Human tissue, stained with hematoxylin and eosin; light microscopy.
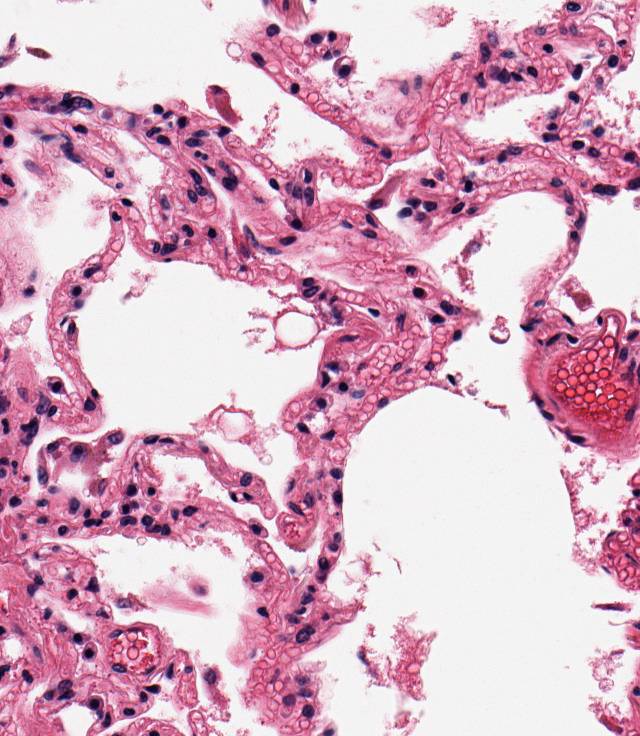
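Lung, haematoxylin and eosin stain. First, the structure: thin, branching walls of tissue divide large, mostly empty spaces throughout the field. Second, the nuclei in these walls are small, dark and oval to elongated. Third, the walls facing the spaces are lined by flattened cells, with no tall columnar lining. Last, a vessel at the right edge, slightly above mid-height, is filled with bright red blood cells.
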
